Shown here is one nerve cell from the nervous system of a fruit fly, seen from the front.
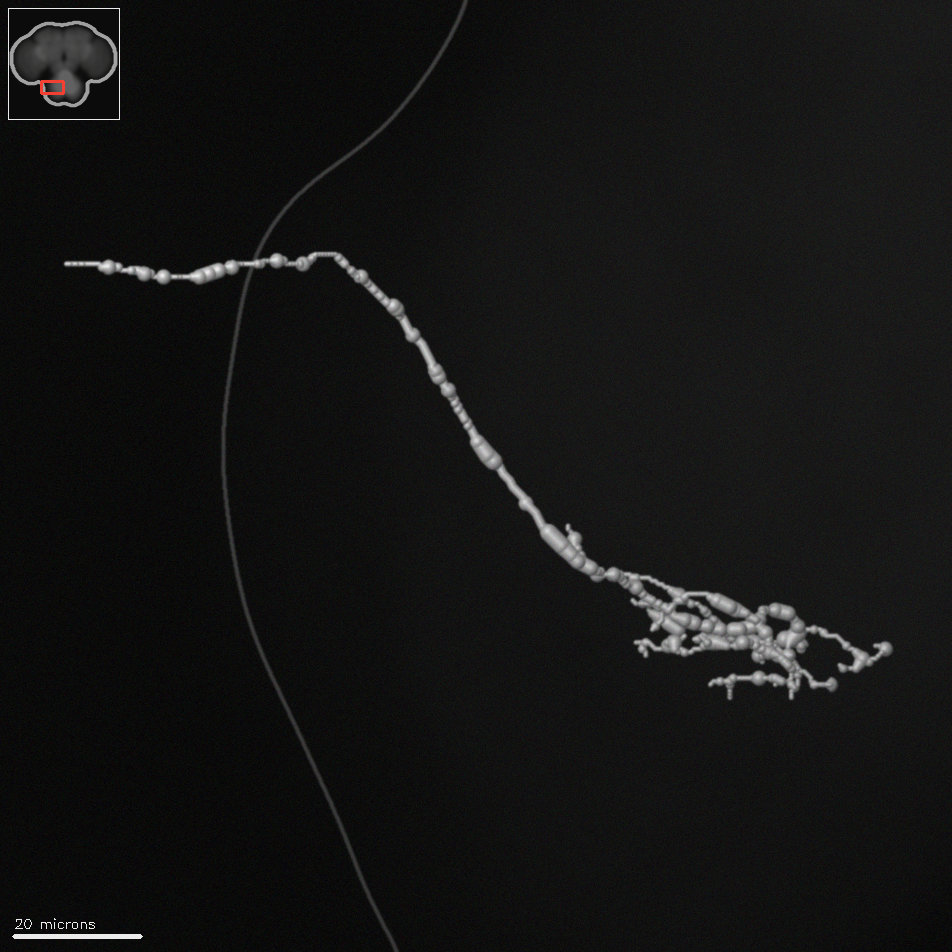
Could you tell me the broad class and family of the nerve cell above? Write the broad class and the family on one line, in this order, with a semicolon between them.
sensory neuron entering the nerve cord; class mechanosensory tactile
